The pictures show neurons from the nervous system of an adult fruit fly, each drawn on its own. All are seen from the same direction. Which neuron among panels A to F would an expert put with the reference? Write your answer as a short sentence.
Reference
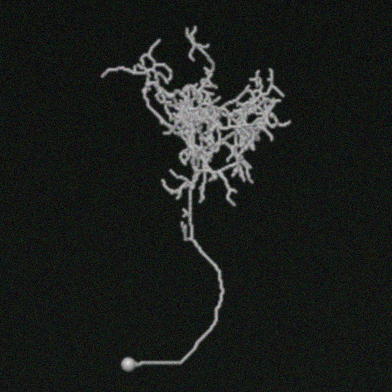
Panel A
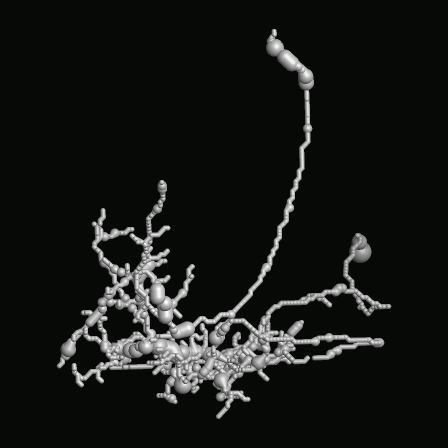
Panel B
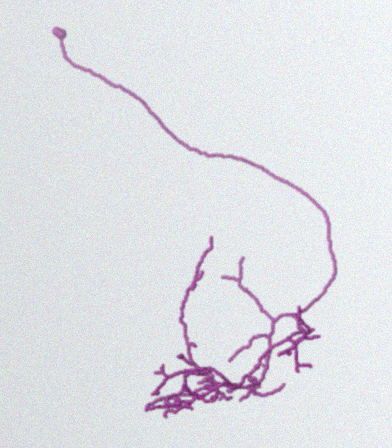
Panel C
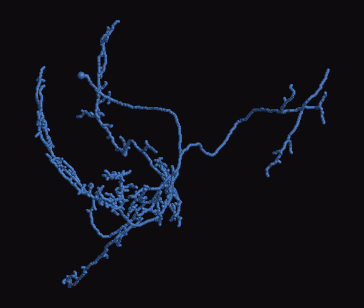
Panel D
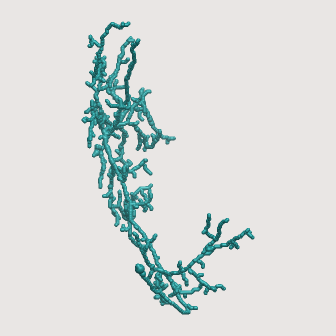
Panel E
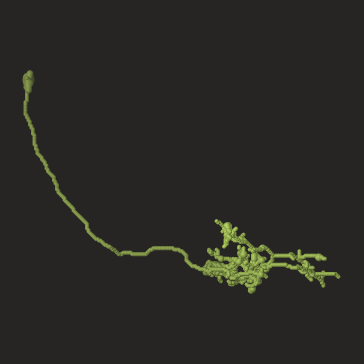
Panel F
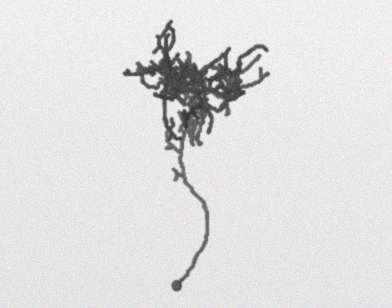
The neuron in panel F is of the same cell type.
